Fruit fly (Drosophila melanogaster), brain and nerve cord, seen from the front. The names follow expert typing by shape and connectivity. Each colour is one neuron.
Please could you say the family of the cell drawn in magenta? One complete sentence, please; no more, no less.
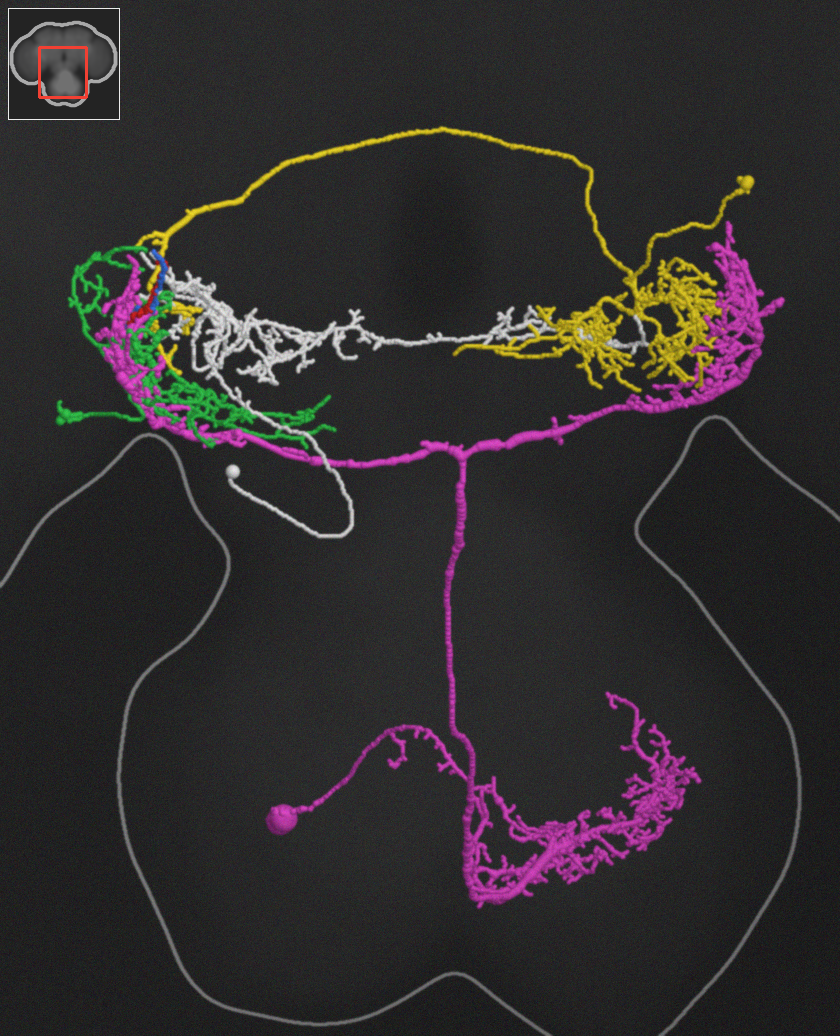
This neuron is of the family hemilineage 08B.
